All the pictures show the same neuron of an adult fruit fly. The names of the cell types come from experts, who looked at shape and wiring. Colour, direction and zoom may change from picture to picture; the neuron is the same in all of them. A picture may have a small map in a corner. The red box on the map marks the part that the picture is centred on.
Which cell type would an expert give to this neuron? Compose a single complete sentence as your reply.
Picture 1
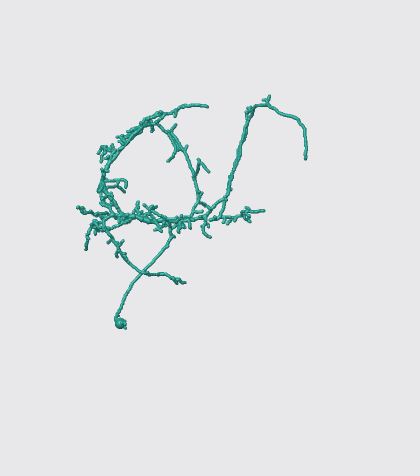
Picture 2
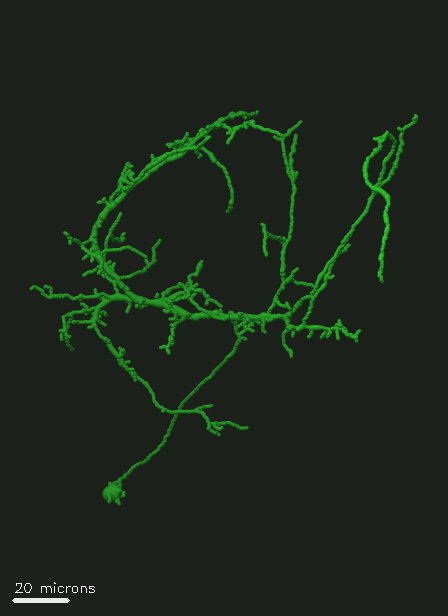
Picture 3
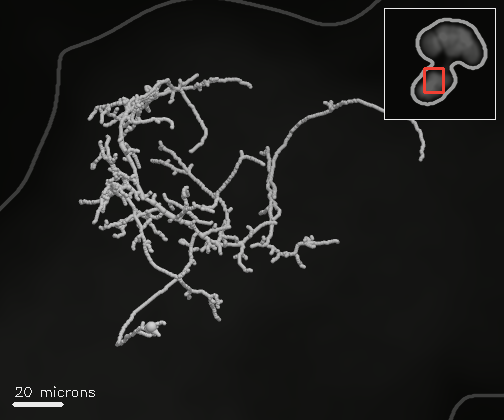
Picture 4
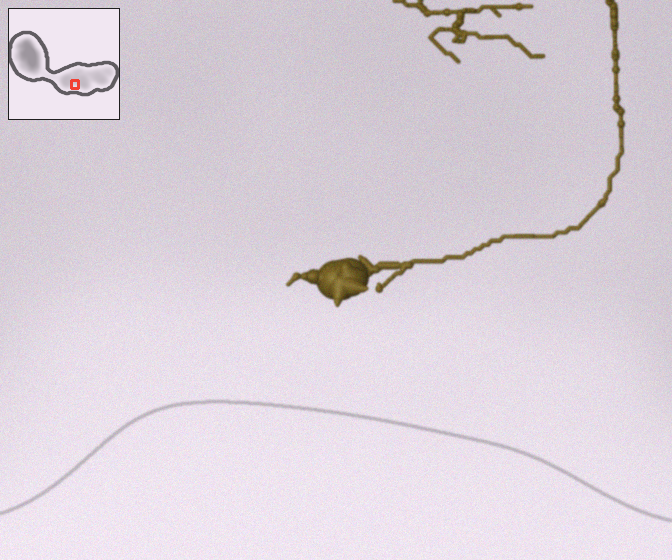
The neuron is typed under the name IN08B051_d.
